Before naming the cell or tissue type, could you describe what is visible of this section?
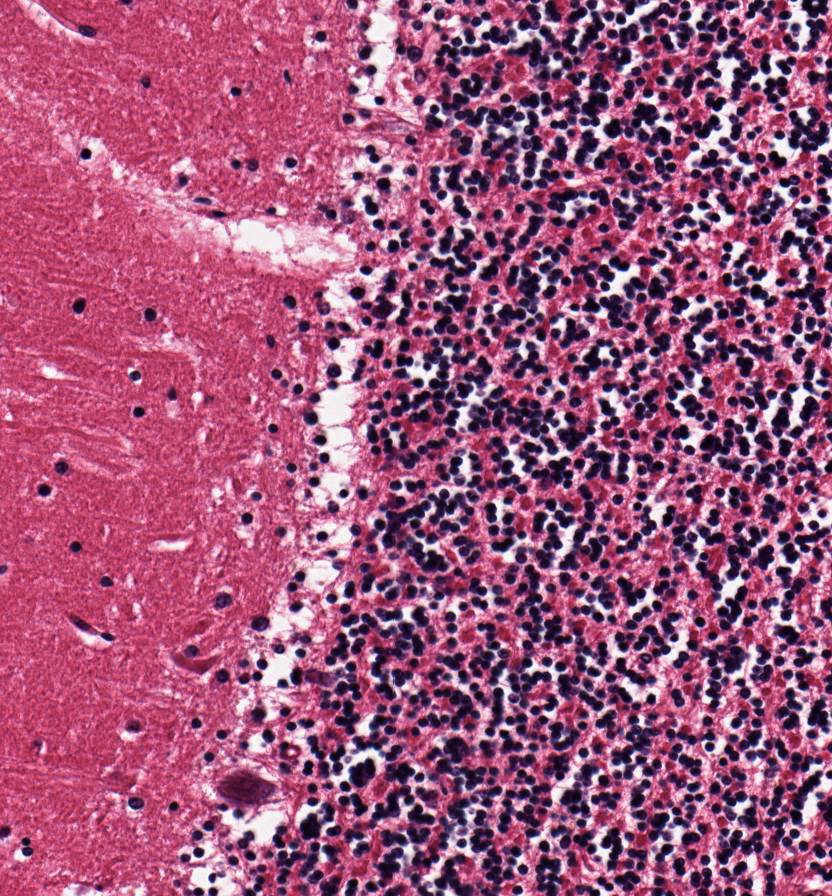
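First, two zones: a pale pink, finely fibrillar, sparsely nucleated one on the left and a densely cellular one on the right. Next, the right zone packs small, round, dark nuclei with scant visible cytoplasm, with small irregular pink patches between them. Finally, this is cerebellum.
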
